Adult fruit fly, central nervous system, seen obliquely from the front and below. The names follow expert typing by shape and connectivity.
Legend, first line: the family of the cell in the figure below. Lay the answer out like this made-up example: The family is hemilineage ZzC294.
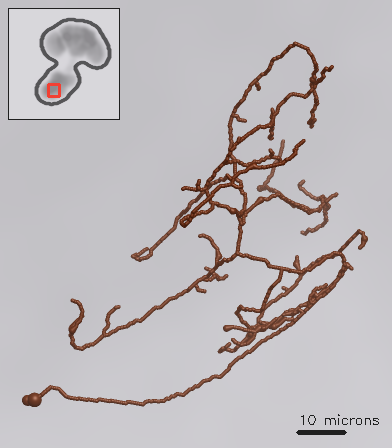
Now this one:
The family is hemilineage 01B.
